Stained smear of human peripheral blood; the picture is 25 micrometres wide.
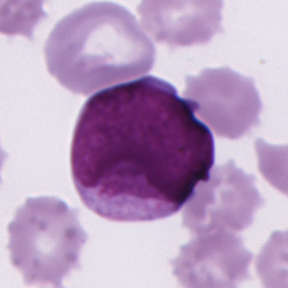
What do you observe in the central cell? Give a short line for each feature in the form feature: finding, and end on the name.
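Shape: roughly rounded, with some blunt, slightly angular corners
Nuclear position: fills the upper part of the cell
Nuclear form: a single unlobed mass
Cytoplasm: mostly at the bottom, a pale lilac crescent along the lower edge
Term: myeloblast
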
